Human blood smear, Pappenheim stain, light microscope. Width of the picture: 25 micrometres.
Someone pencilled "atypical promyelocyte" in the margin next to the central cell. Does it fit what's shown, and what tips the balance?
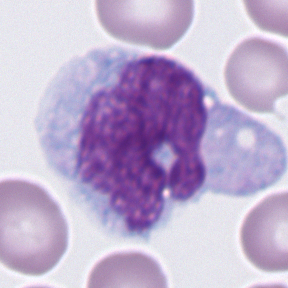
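No, atypical promyelocyte does not fit: this is a monocyte. First, the cytoplasm: plentiful, a wide pale grey-blue band on both sides of the nucleus.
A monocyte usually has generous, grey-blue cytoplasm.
Second, the granules: no coarse ones are seen.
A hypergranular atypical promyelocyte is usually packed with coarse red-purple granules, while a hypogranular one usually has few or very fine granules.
So their absence speaks against the hypergranular form but would fit a monocyte or a hypogranular atypical promyelocyte alike. Third, the nucleus: folded, deeply notched along its lower edge, about 15 by 11 micrometres, with a small clear gap below its centre. Outline: irregular, not round.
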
